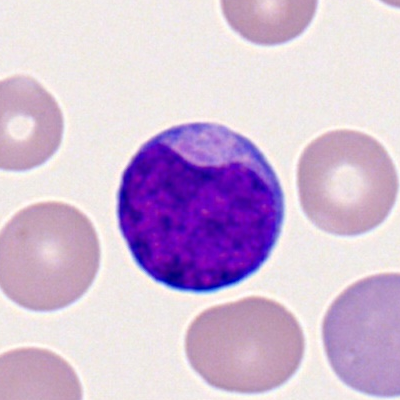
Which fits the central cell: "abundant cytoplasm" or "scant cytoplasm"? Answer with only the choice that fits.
Scant cytoplasm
